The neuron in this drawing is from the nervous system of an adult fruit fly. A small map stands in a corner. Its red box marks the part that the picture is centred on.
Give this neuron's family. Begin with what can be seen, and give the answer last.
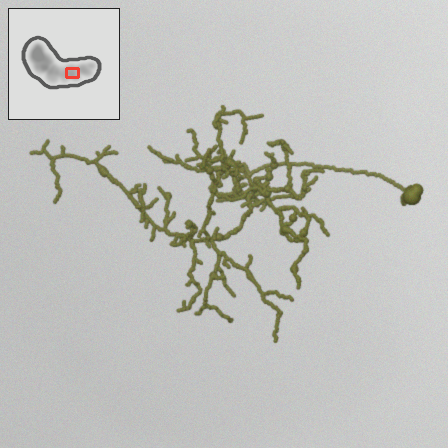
The cell body is on the right of the picture. Dozens of branch ends can be seen. Its broad class is nerve-cord intrinsic neuron. The family is hemilineage 21A.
